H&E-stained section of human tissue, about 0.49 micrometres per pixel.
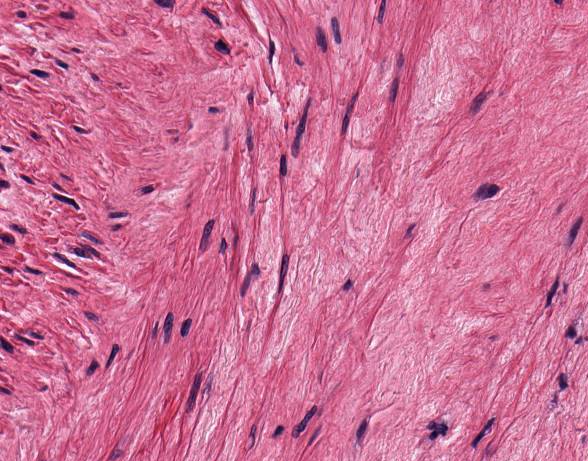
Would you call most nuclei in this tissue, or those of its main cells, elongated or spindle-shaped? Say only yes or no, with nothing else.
Yes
